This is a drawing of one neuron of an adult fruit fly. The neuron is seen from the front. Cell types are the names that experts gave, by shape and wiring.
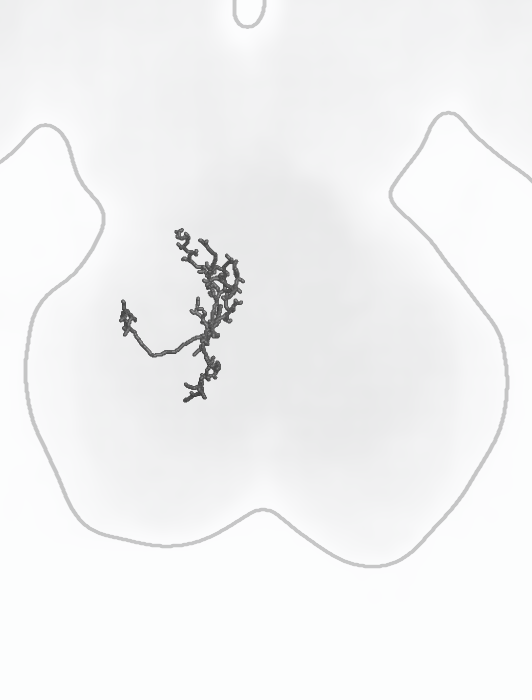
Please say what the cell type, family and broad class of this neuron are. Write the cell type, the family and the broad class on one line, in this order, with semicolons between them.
IN20A.22A088; hemilineage 20A.22A; nerve-cord intrinsic neuron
